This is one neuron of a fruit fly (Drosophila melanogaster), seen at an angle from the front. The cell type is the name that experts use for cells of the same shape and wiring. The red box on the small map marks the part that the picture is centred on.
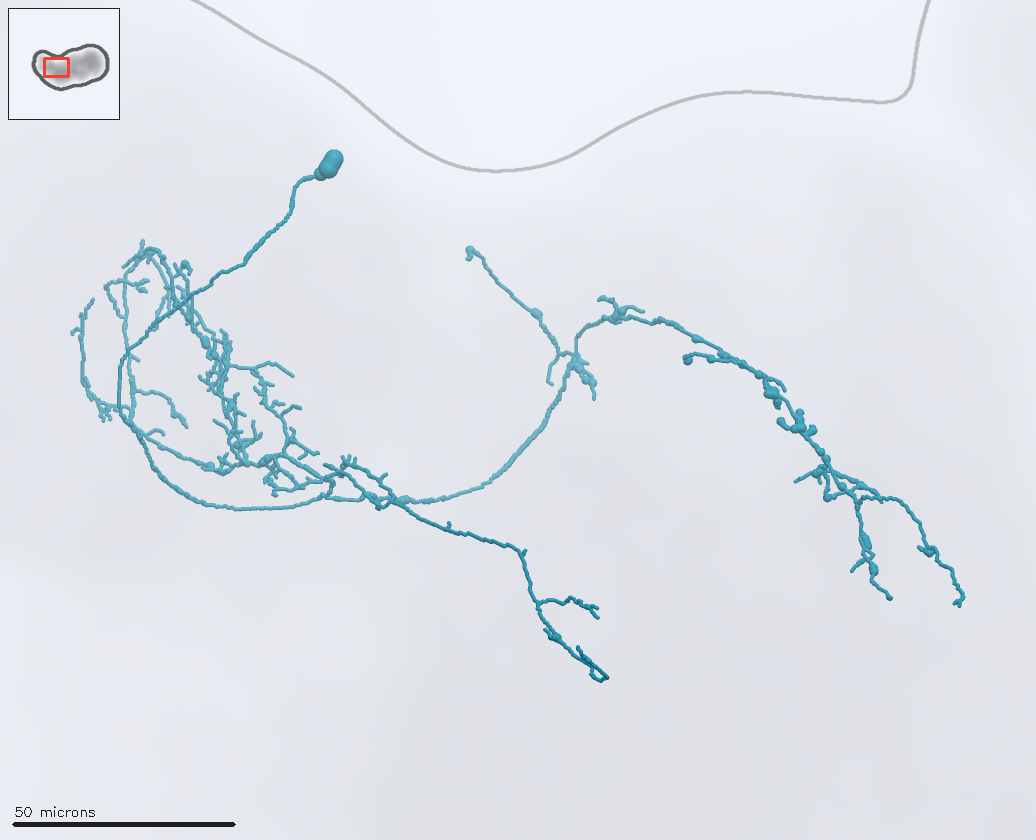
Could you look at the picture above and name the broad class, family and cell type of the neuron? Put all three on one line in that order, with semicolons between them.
nerve-cord intrinsic neuron; hemilineage 19B; IN19B081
